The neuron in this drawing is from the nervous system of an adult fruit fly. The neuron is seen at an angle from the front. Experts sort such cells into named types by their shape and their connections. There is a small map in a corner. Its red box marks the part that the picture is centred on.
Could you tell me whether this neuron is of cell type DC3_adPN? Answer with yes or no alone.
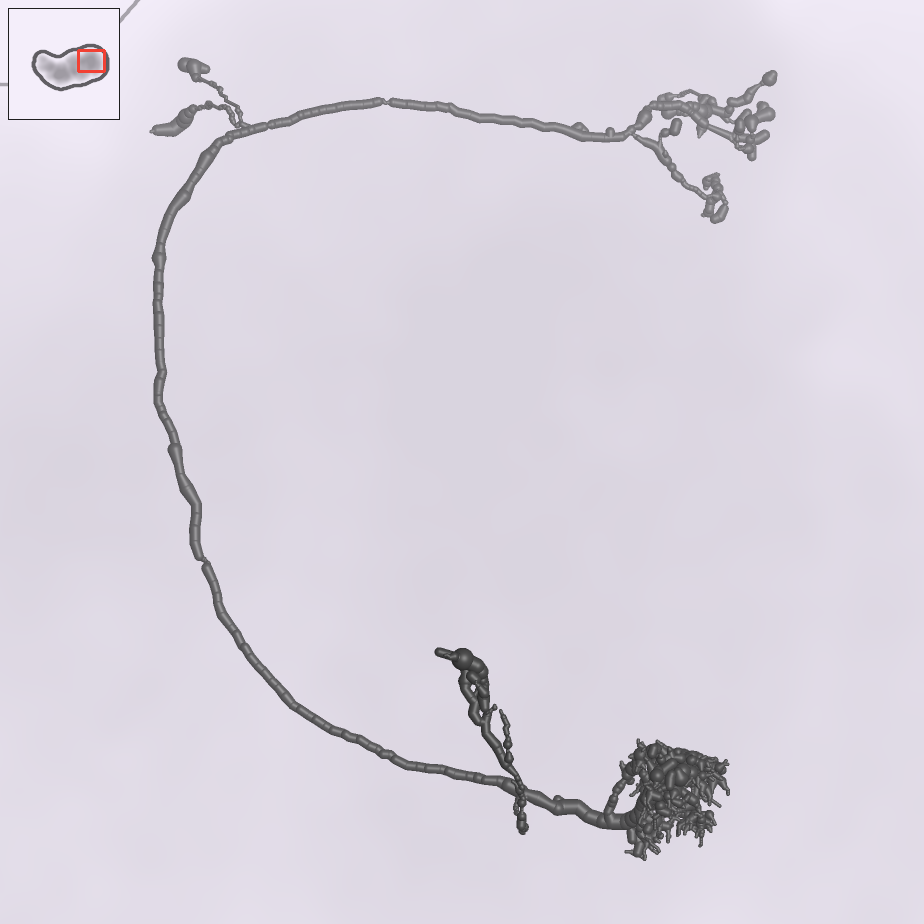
no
